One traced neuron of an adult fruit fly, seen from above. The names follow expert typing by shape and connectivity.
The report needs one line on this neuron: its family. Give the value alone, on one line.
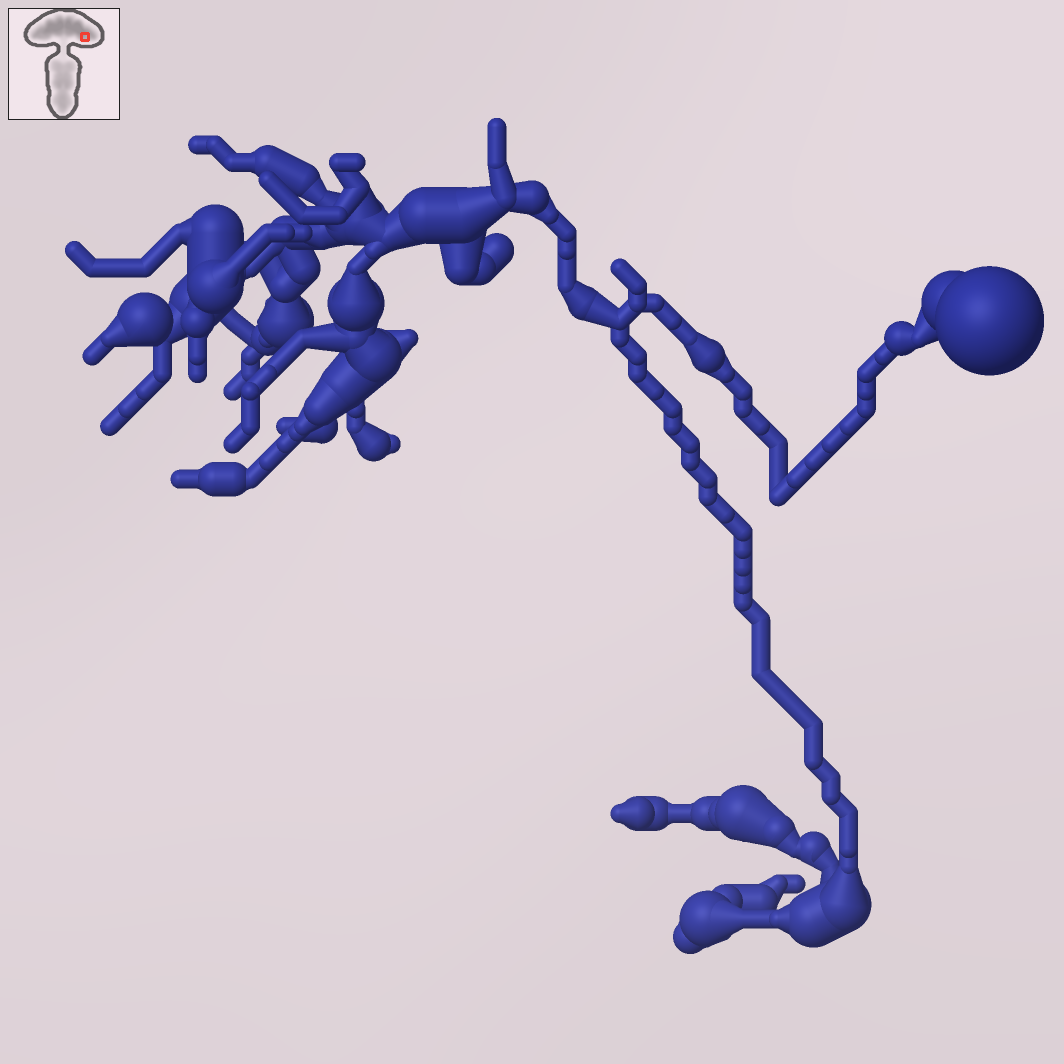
T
